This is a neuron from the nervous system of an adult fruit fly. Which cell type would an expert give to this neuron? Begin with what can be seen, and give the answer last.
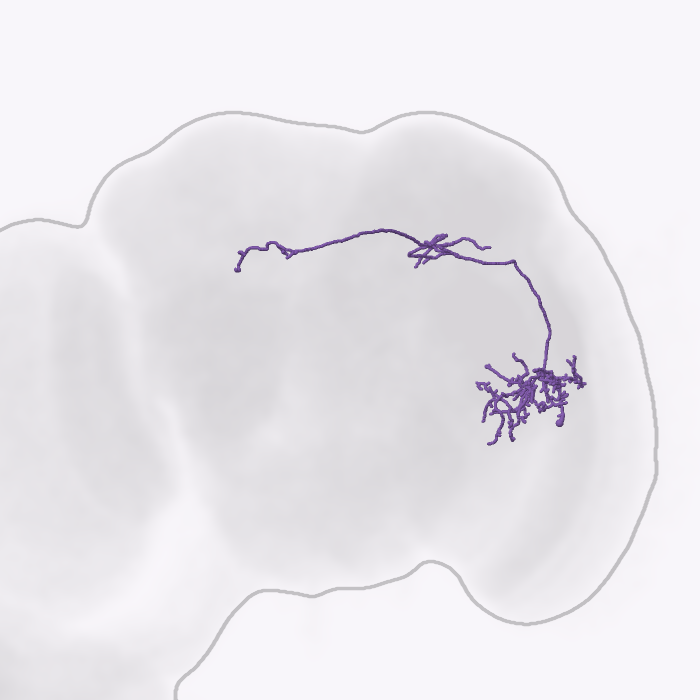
Its cell body lies on the right of the picture. In this view it is wider than it is tall. Its broad class is central-brain intrinsic neuron. Its cell type is AVLP149.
